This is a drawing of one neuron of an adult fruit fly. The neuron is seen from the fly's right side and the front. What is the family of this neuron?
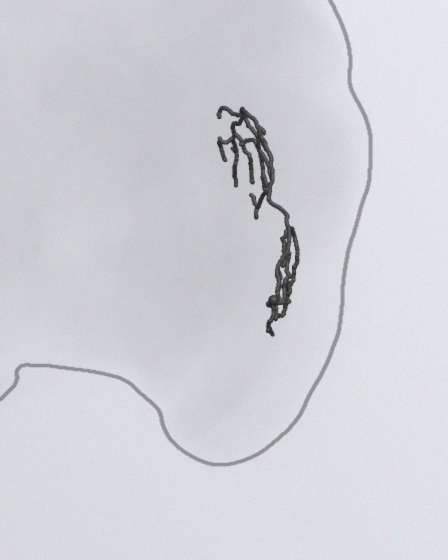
Cm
